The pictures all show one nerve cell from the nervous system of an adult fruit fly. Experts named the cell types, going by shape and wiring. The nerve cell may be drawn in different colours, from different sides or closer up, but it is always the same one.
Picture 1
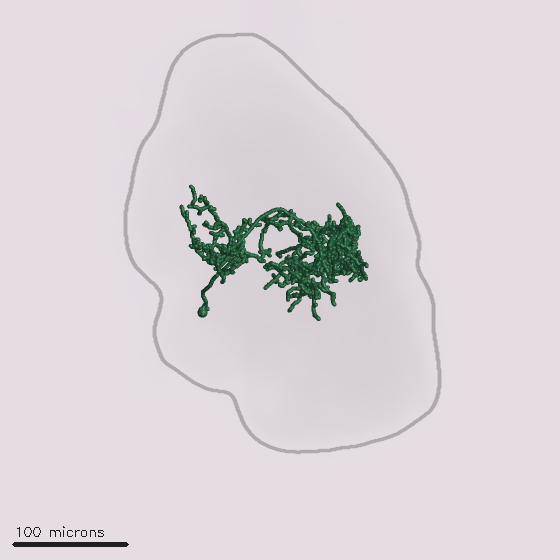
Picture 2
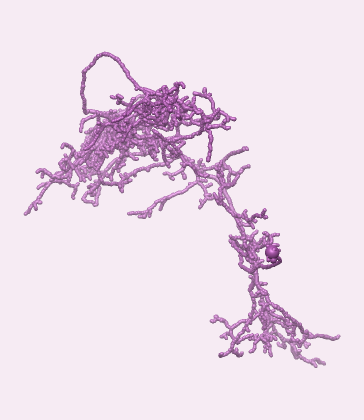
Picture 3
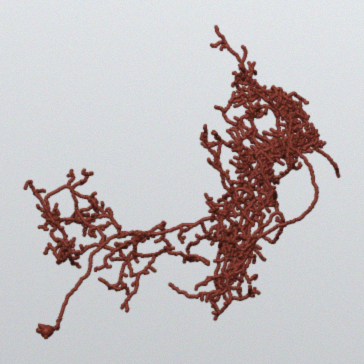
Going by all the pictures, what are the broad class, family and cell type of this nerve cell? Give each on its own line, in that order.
central-brain intrinsic neuron
hemilineage WEDa2
PLP015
